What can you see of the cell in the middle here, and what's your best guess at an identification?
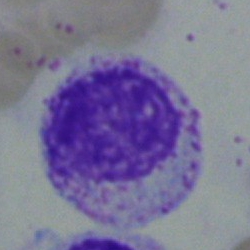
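To begin with, the nucleus sits toward the upper left of the cell. Next comes the cytoplasm, a pale crescent below and to the right of the nucleus, with coarse purple granules scattered through it. Around the cell, small purple dots lie loose on the background. Last, the name: this cell is a myelocyte.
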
